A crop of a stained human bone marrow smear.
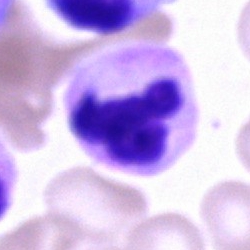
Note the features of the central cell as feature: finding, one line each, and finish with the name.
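Outline: roughly round and smooth
Chromatin: dark purple, densely clumped
Cytoplasm: plentiful, pale pinkish-lilac
Granules: no coarse orange-red ones in the cytoplasm
Name: segmented neutrophil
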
